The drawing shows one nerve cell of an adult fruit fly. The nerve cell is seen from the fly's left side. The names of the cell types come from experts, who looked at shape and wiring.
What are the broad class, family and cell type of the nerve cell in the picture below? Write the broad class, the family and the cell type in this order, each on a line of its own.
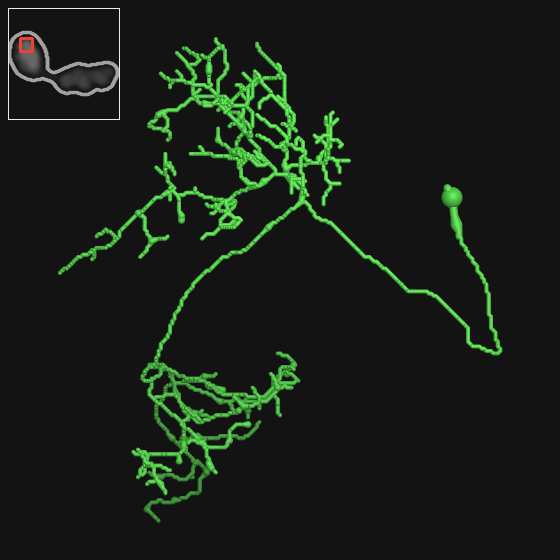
central-brain intrinsic neuron
hemilineage SIPp1
FB6Q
